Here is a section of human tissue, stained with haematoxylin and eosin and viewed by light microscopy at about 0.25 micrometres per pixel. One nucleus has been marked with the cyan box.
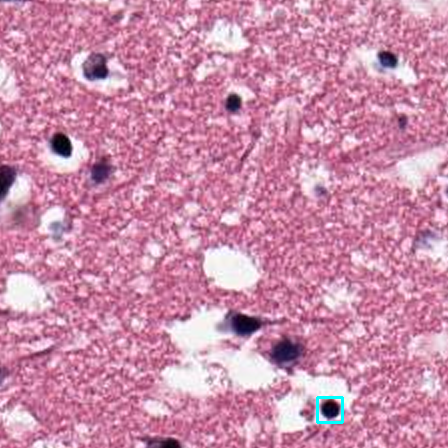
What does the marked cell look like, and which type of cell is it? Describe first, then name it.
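The nucleus is small and round, with a smooth outline, and smaller than the other nuclei nearby. The nucleus is stained very dark, almost black, and evenly so, with no inner detail visible. No pink cytoplasm can be made out around the nucleus; it sits in a clear, unstained space. It is an oligodendrocyte.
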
